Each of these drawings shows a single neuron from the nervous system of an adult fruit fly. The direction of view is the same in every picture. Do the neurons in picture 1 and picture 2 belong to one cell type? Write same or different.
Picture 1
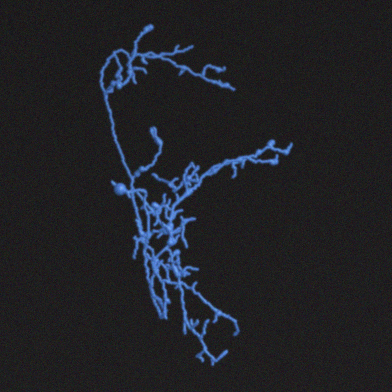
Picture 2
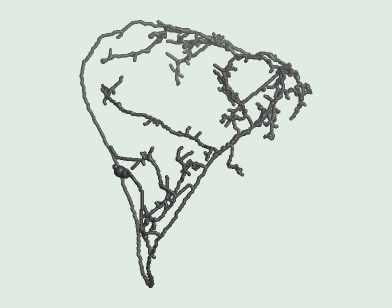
different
